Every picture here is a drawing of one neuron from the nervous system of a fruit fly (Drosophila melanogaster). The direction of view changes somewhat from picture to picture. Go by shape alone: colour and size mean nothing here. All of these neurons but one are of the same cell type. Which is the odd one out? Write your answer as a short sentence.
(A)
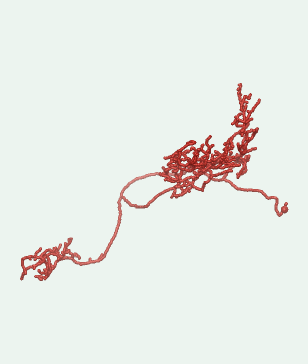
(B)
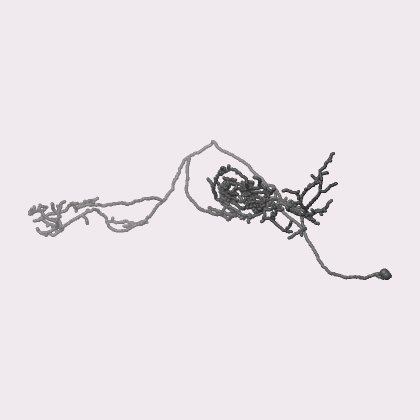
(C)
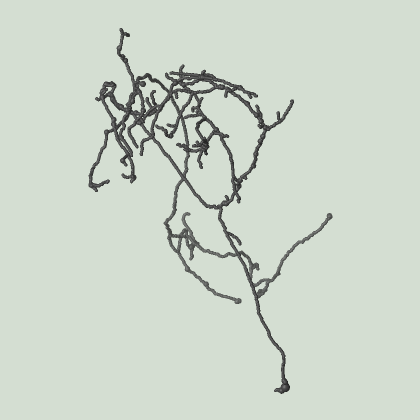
The neuron in picture C is of another cell type than the rest.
